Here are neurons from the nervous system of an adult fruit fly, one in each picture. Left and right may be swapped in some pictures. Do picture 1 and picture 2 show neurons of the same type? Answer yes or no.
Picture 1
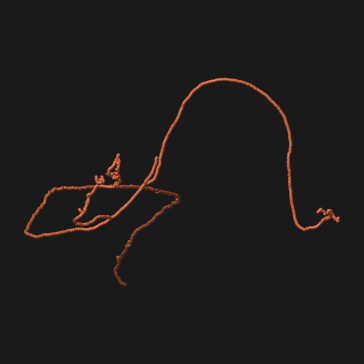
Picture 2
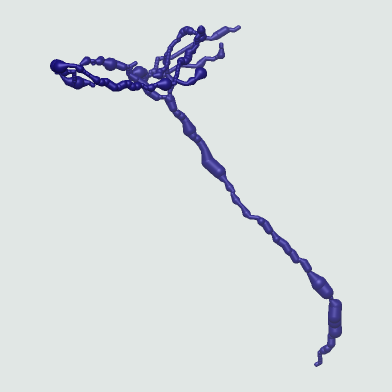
no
